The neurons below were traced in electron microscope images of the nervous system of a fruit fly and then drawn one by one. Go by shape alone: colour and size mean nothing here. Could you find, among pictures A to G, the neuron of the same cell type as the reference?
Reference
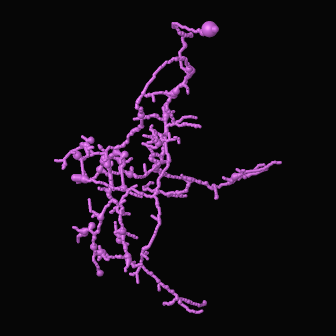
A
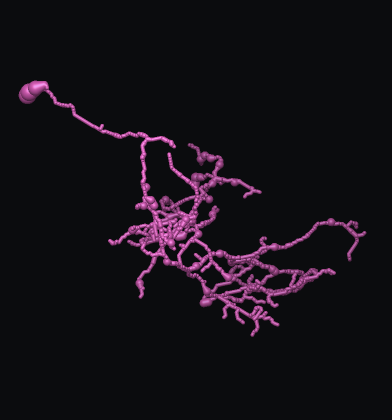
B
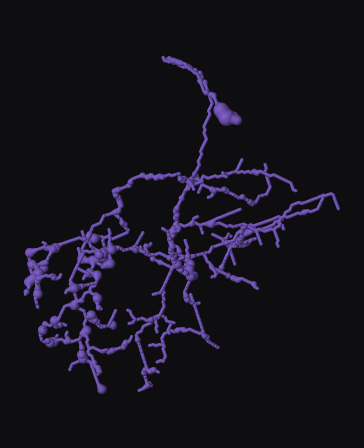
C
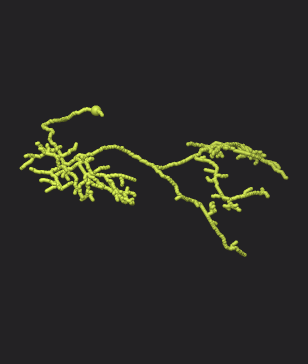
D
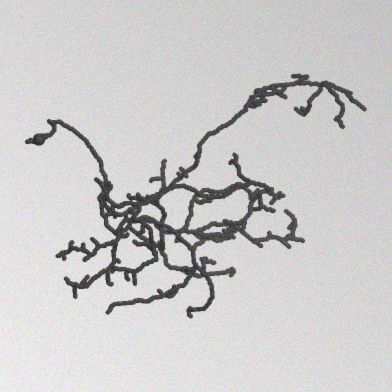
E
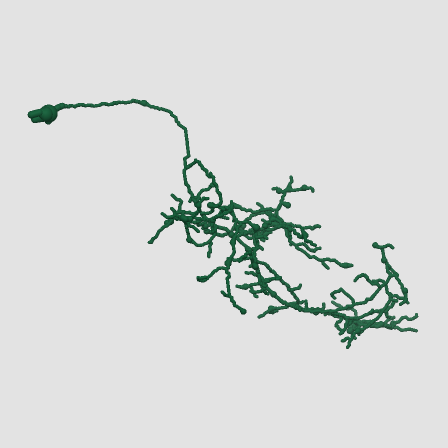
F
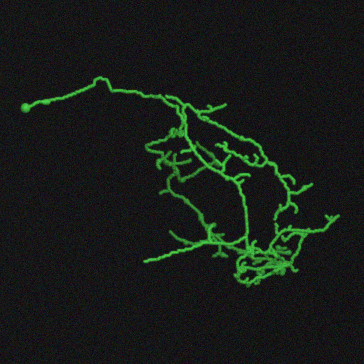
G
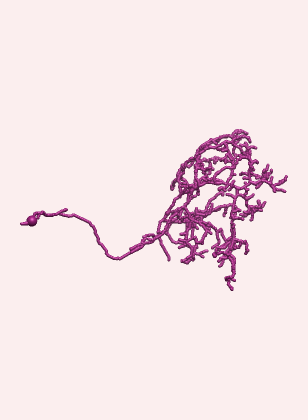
Picture B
